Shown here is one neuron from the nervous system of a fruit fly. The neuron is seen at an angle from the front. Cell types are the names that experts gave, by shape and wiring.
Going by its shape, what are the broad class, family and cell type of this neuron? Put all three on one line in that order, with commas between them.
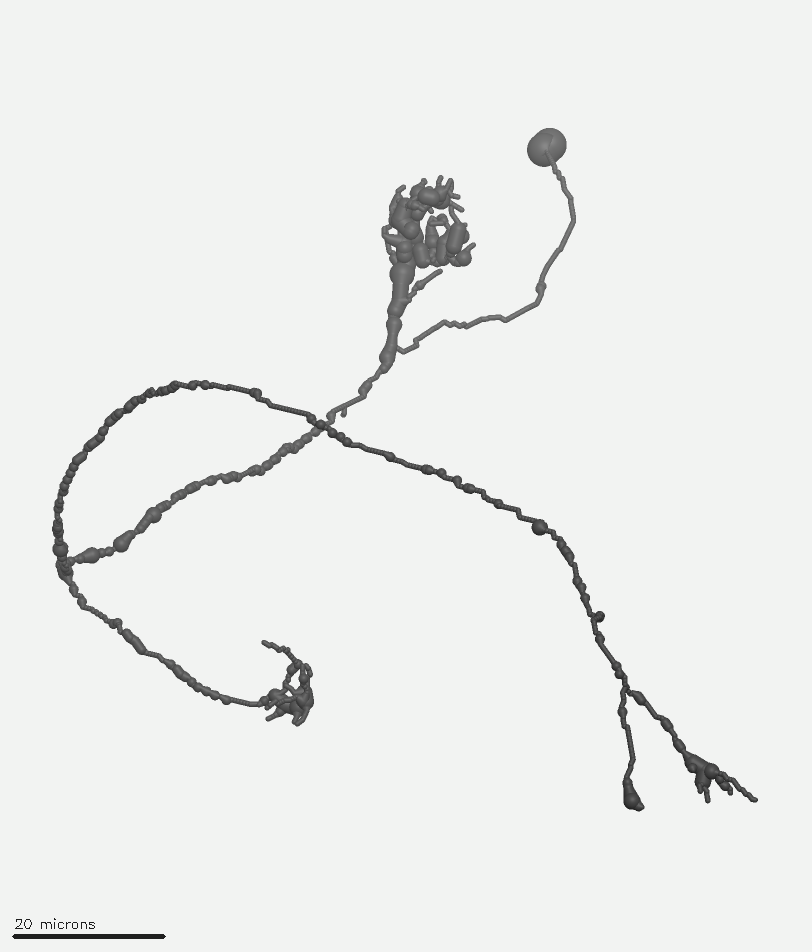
central-brain intrinsic neuron, class CX, EPGt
